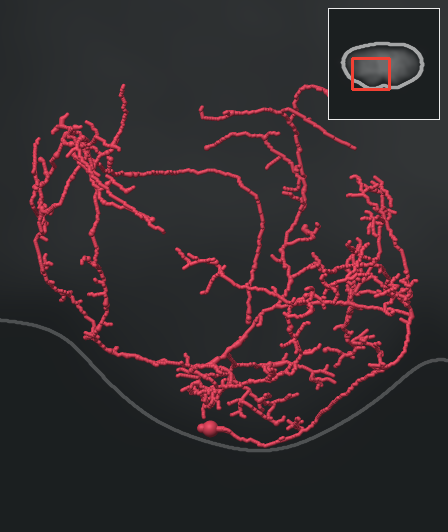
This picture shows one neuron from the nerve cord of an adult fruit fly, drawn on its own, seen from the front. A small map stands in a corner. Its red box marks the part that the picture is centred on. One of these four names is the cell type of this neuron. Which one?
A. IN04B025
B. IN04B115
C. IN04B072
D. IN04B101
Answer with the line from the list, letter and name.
A. IN04B025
